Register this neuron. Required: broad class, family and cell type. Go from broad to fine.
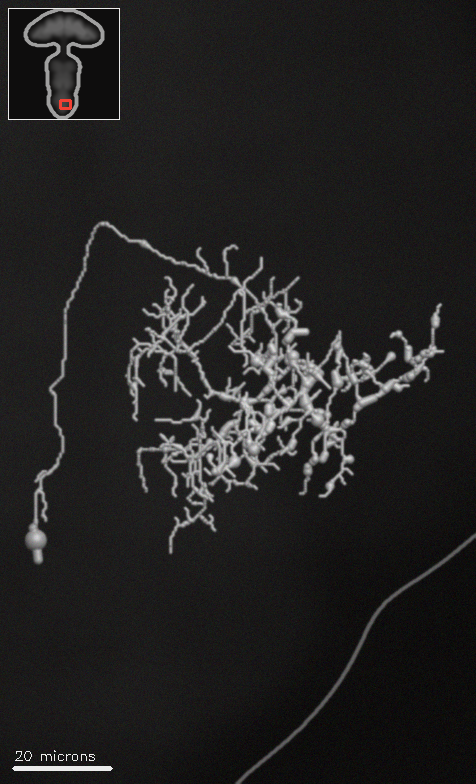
nerve-cord intrinsic neuron; hemilineage 13B; IN13B035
